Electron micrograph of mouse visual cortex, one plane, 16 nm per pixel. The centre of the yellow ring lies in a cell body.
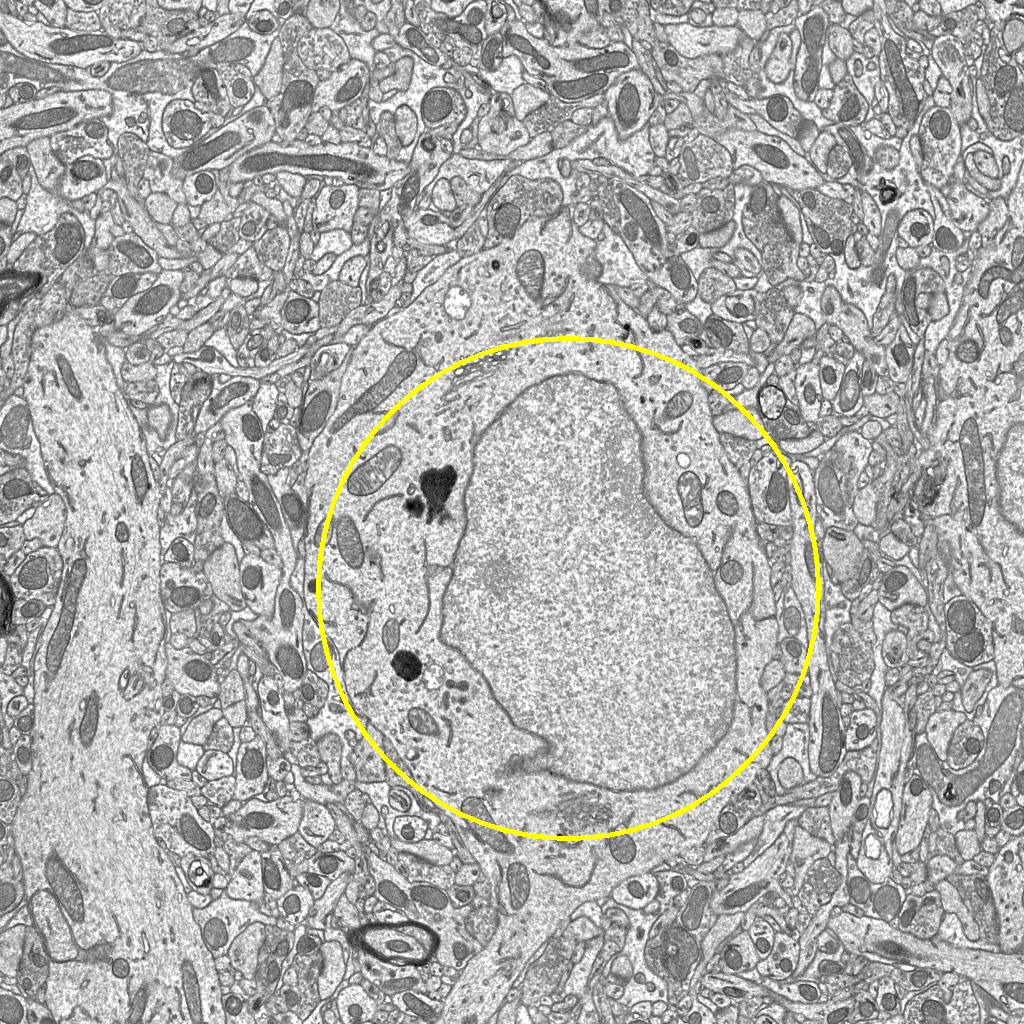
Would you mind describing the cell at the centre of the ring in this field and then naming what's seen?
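Its nucleus lies wholly inside the ring, its envelope showing a distinct notch at the lower left. Chromatin is pale and finely dispersed, lacking a thick dark band along the envelope. The cytoplasmic rim is wider on the left than the right. This is an excitatory neuron.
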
